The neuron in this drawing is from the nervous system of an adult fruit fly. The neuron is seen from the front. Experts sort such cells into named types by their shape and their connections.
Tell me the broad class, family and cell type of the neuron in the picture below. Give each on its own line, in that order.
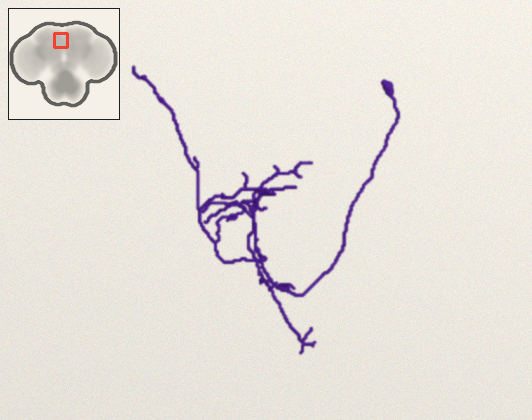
central-brain intrinsic neuron
class CX
FS3_c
